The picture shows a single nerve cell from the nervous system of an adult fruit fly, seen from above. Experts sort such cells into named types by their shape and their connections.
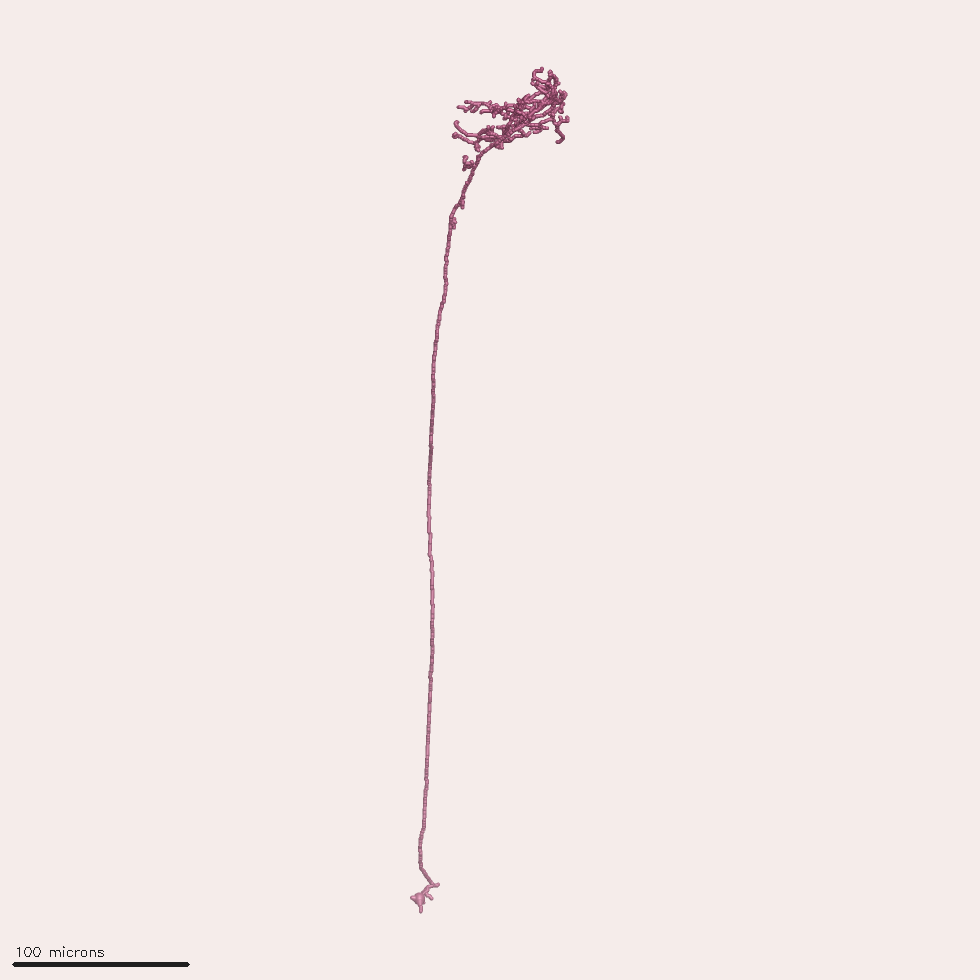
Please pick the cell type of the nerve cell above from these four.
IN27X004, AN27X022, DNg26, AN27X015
AN27X022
